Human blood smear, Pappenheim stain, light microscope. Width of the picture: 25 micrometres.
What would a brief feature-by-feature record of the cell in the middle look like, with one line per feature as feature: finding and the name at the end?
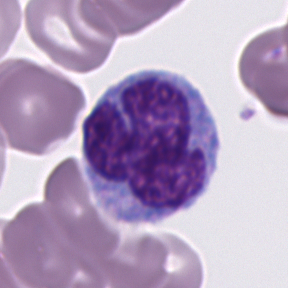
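Diameter: about 13 micrometres
Nucleus: several lobes parted by clefts
Nuclear share: about 70% of cell area
Cytoplasm: pale greyish blue, broadest band below the nucleus
Granules: fine and dust-like
Cell: monocyte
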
